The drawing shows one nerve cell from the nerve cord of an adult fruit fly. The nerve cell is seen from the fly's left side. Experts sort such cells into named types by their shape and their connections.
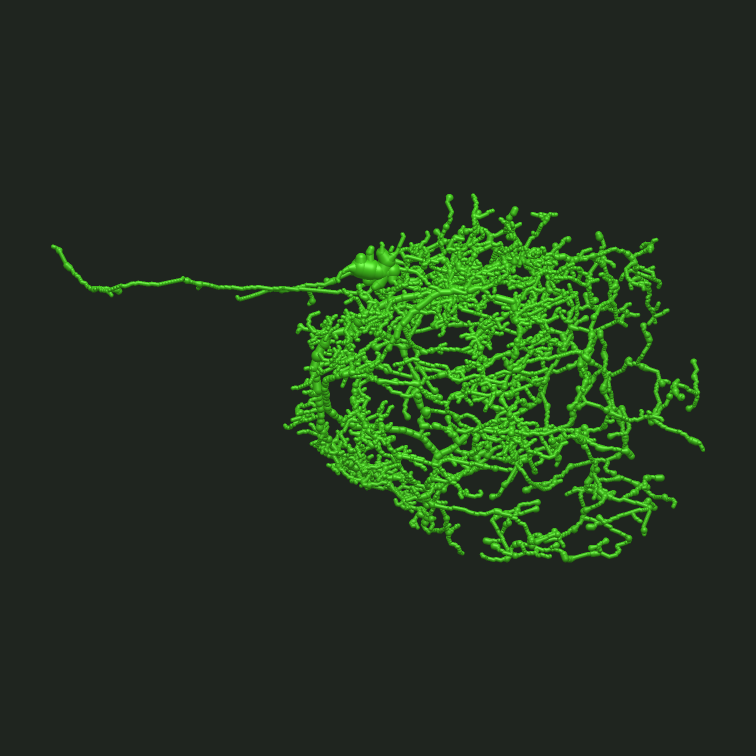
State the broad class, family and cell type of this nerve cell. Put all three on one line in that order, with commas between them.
nerve-cord intrinsic neuron, hemilineage 09A, IN09A001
